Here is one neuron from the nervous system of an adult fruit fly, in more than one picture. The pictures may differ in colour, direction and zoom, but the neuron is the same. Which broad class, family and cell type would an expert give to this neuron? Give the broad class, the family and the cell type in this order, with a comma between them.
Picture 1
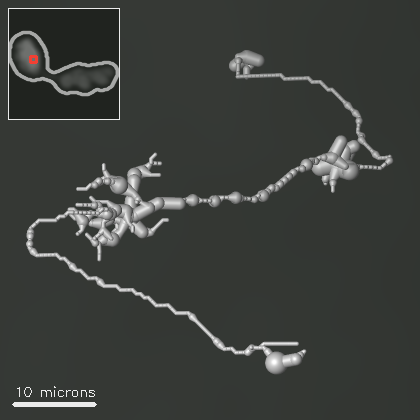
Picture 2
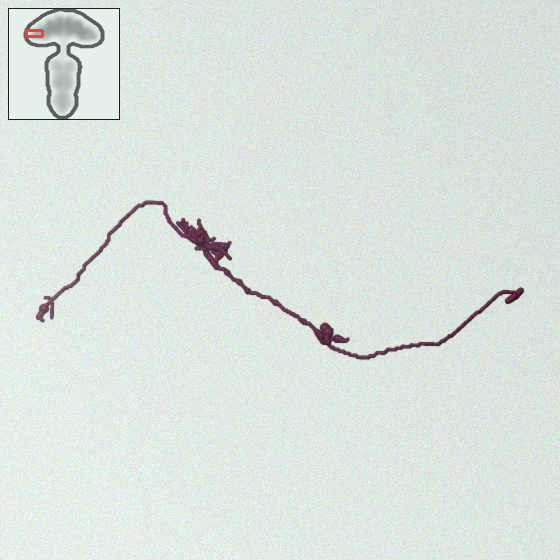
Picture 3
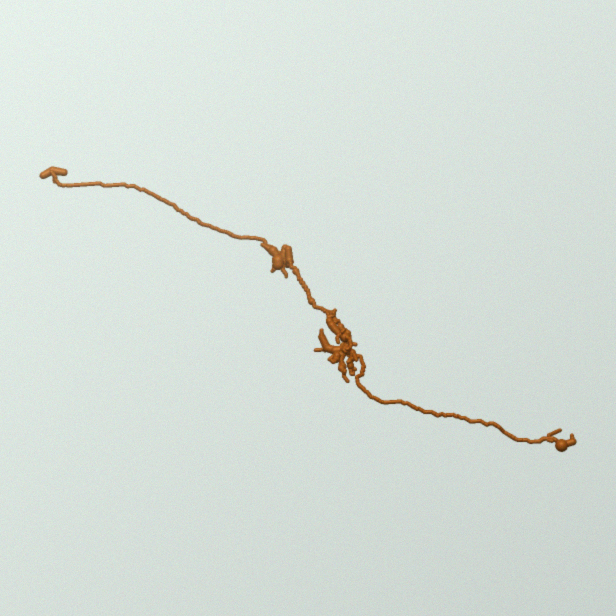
optic-lobe intrinsic neuron, Tm, Tm1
